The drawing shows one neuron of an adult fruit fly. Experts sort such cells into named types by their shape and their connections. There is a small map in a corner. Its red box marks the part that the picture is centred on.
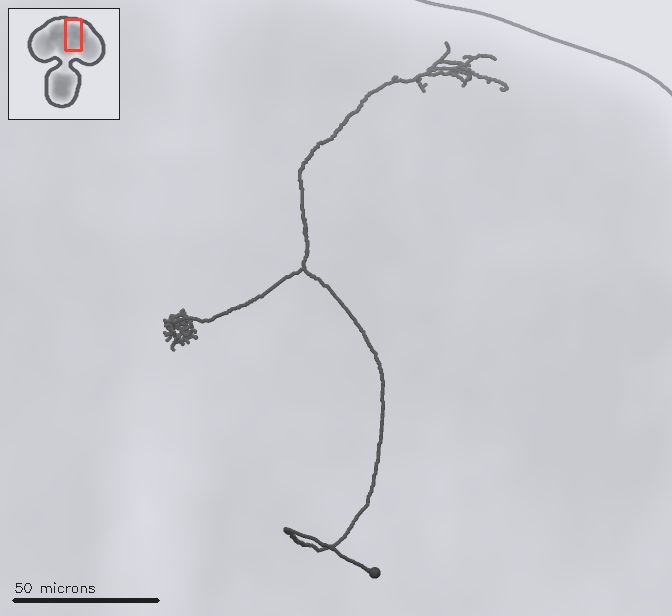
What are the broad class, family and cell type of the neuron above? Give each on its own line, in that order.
central-brain intrinsic neuron
hemilineage LALv1_dorsal
SA1_b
